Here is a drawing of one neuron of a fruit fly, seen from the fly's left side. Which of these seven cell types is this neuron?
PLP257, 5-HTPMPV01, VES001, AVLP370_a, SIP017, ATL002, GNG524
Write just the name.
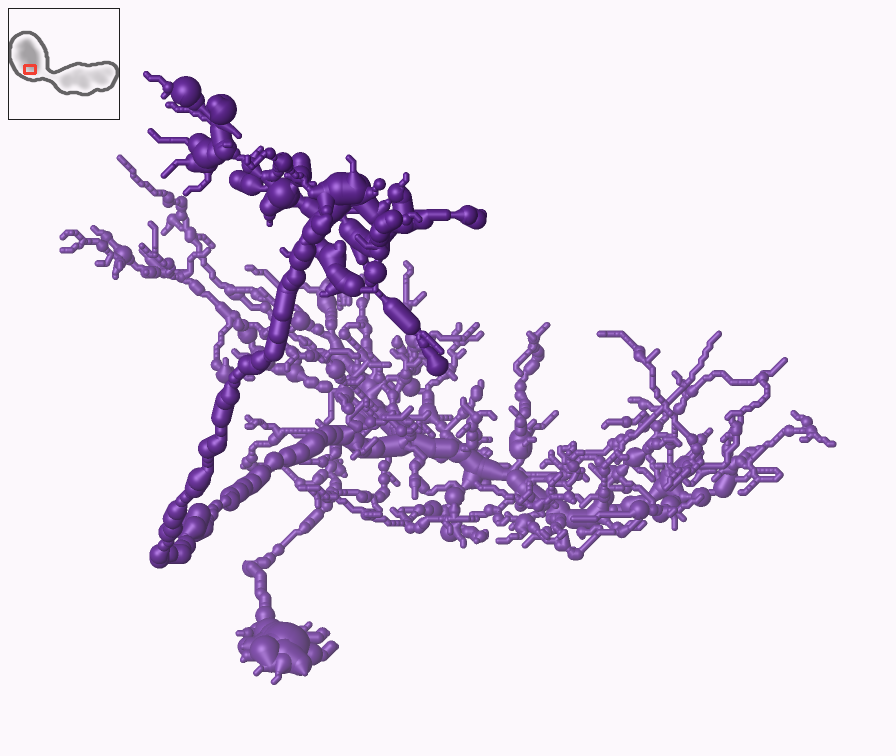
GNG524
